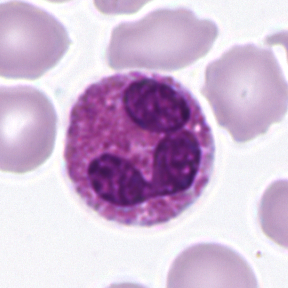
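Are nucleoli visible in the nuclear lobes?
No, none can be seen.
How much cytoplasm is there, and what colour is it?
It is plentiful and pinkish-purple, filled with pink to reddish granules.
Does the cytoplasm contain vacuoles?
No vacuoles are seen.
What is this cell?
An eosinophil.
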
